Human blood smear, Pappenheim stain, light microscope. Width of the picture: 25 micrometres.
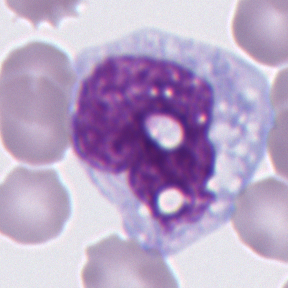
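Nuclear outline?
Irregular and folded, edges indented.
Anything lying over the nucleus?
Two round clear holes.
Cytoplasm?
Widest on the right of the nucleus, with many small clear vacuoles there.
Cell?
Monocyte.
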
